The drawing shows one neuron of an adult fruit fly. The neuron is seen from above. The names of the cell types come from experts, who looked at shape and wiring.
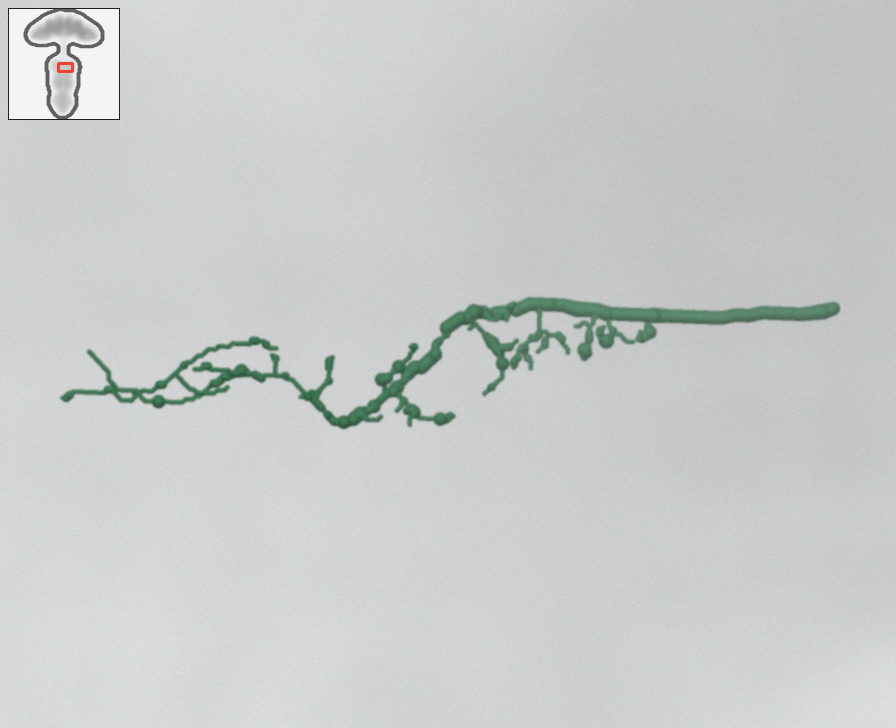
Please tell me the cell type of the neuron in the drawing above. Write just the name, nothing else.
LgLG6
